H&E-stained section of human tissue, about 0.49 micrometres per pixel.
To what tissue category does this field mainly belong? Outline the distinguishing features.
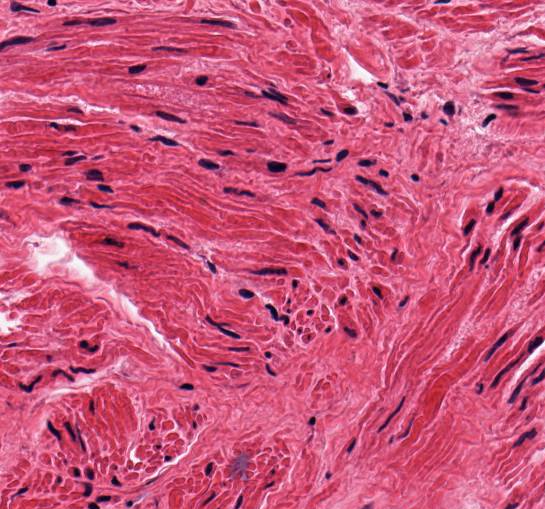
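Fibromuscular stroma is the principal tissue. Interlacing bundles of spindle-shaped cells run in different directions, with dark, elongated, blunt-ended nuclei along the cells' long axis and deep pink cytoplasm without cross-striations.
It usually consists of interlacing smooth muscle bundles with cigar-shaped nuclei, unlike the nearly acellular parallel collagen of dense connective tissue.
No epithelium or glands are present.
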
